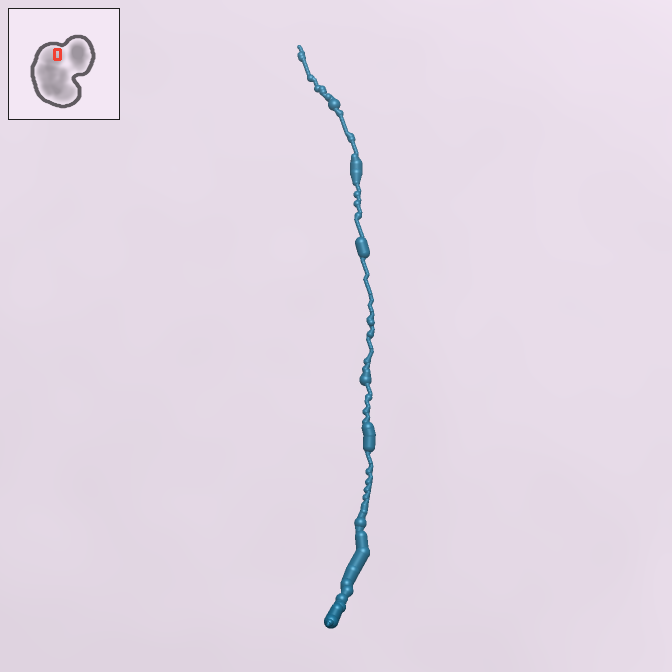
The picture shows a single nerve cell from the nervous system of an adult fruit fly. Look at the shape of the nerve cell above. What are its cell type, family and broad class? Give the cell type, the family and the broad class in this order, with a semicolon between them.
R8p; class visual; photoreceptor or other optic-lobe sensory neuron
